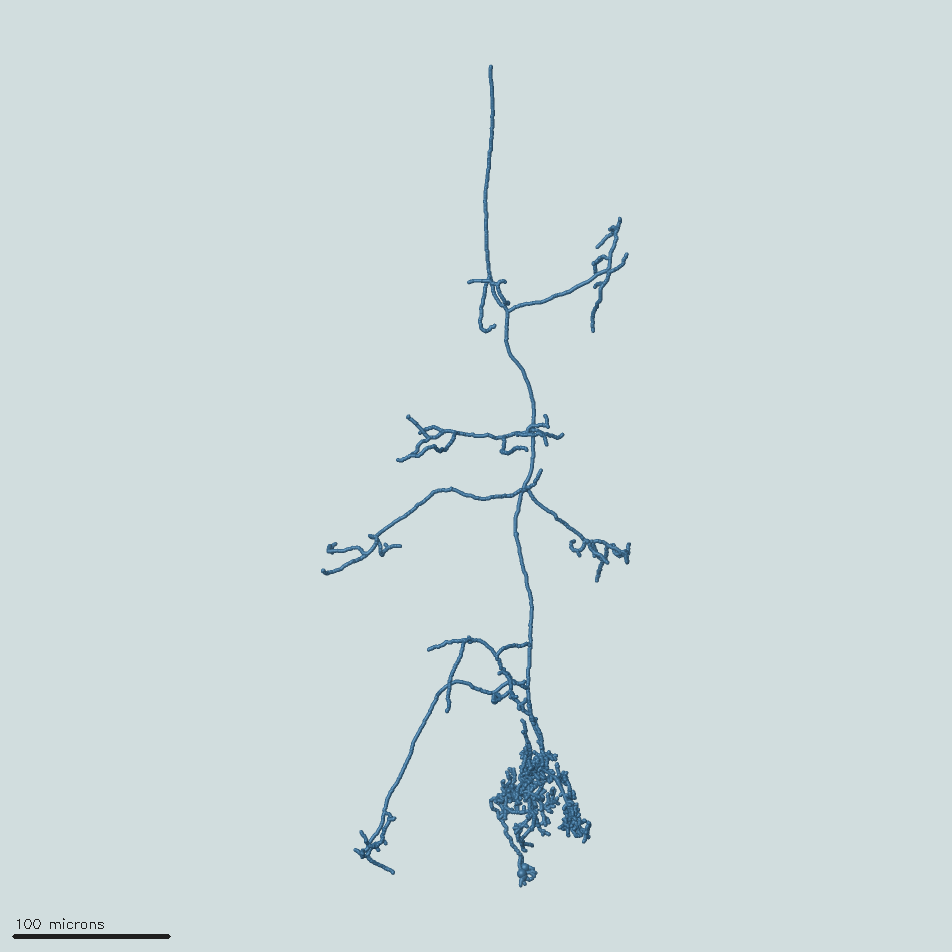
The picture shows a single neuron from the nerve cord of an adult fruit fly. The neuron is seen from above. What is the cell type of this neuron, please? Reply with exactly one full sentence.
A cell of type AN04A001 is what this neuron is.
